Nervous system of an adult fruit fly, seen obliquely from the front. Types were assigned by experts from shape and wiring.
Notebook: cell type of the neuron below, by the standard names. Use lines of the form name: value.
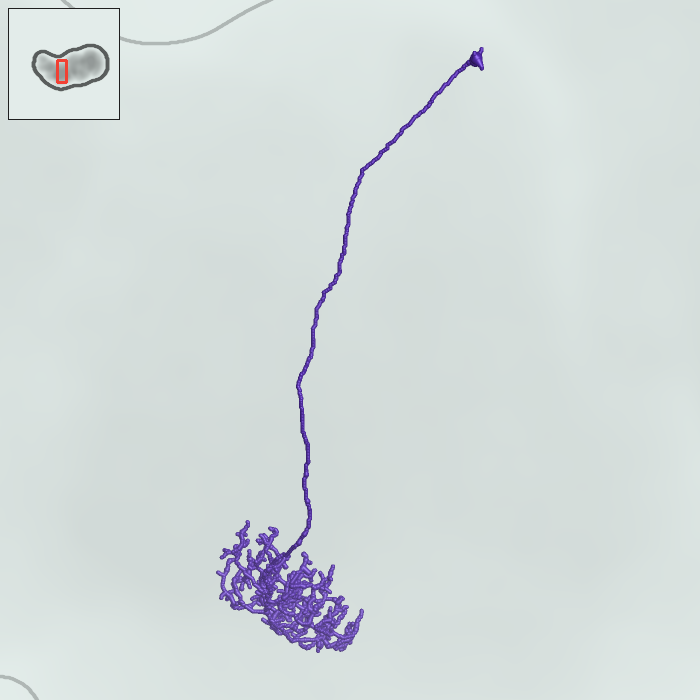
cell type: Pm2a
